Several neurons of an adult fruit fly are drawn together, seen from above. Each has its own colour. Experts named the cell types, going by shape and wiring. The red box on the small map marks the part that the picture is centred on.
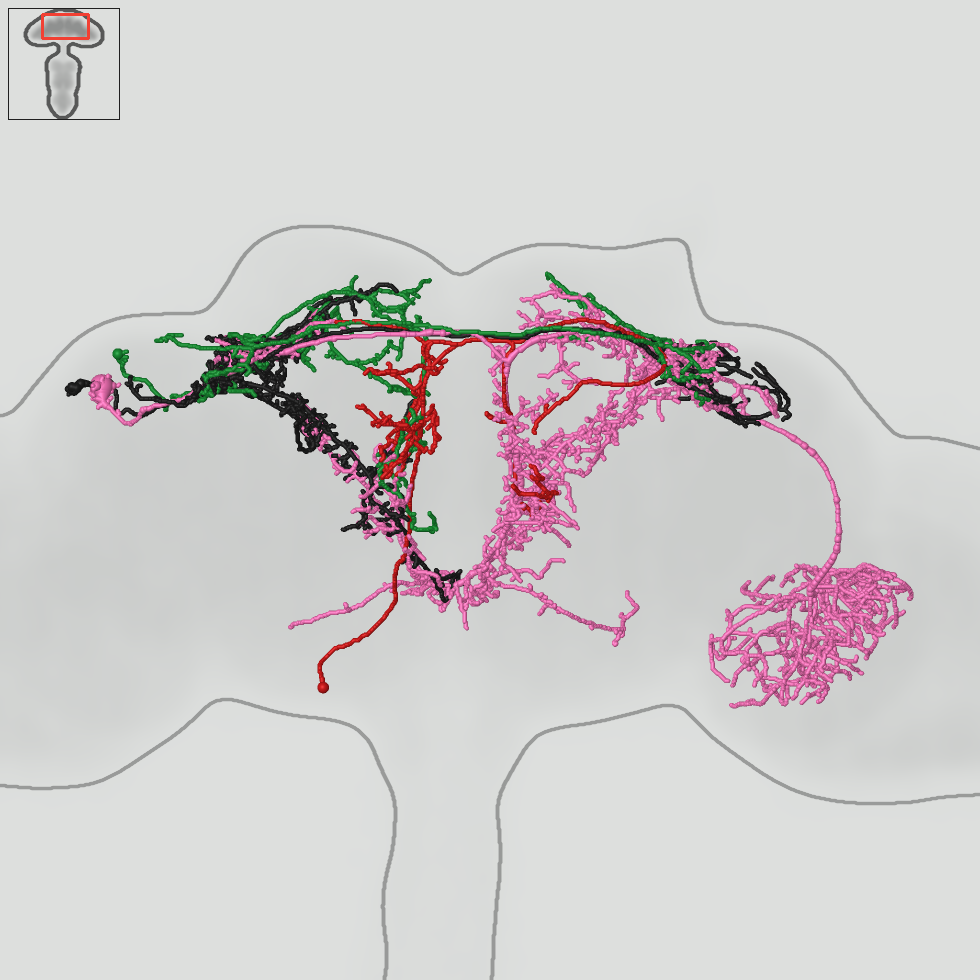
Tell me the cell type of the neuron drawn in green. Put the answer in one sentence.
The cell type is SMP039.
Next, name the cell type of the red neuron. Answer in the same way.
The cell type is SMP590_a.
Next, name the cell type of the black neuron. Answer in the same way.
The cell type is SIP017.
